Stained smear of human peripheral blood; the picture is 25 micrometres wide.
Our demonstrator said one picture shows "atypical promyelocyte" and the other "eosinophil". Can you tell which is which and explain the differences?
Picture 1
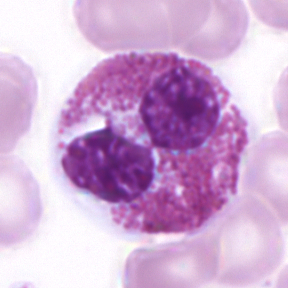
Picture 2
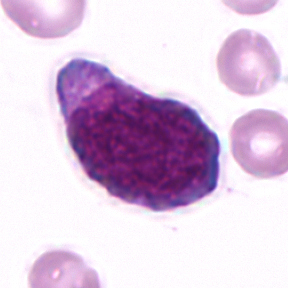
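The eosinophil is in the first picture, and the atypical promyelocyte in the second. Look at the shape first: the eosinophil is round and smooth, about 17 micrometres across, while the atypical promyelocyte is elongated, about 17 by 10 micrometres, with its long axis running from upper left to lower right. That second cell is about 2.5 times as wide as a red cell lying whole in its picture, and the nearby red cells keep apart from it without touching. Now the cytoplasm: in the eosinophil it is packed with coarse, round, orange-red granules of fairly even size.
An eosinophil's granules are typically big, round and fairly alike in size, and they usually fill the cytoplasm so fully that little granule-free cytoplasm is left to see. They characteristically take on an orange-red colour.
In the atypical promyelocyte, by contrast, no distinct granules are seen and there are no vacuoles; the cytoplasm is only a thin blue rim around most of the nucleus, with a paler lilac-blue zone capping the upper-left end. Last, the eosinophil's nucleus has two lobes, lying at the lower left and upper right, with dense, dark purple chromatin and no visible nucleoli.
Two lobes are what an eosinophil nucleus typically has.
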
